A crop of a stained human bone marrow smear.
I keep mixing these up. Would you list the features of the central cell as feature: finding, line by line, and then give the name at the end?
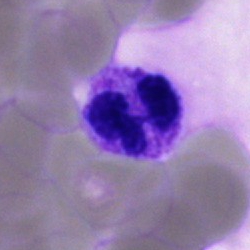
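Outline: roughly round
Chromatin: dense, staining dark purple
Cytoplasm: no vacuoles seen
Identification: segmented neutrophil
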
